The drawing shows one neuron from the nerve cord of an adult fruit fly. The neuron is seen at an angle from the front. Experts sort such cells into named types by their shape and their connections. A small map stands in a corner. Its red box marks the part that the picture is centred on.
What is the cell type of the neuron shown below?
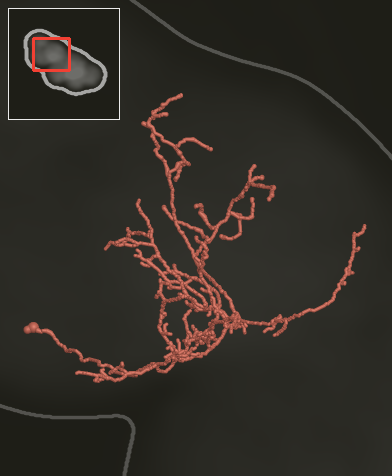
IN14A025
